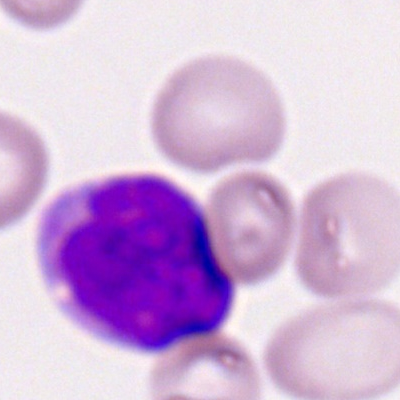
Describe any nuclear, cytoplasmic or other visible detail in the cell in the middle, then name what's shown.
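Seen here is a roughly oval cell with a smooth edge. Most of the cell is taken up by the nucleus, which forms a single unlobed mass. No granules can be seen in the cytoplasm. The cell is a myeloblast.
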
